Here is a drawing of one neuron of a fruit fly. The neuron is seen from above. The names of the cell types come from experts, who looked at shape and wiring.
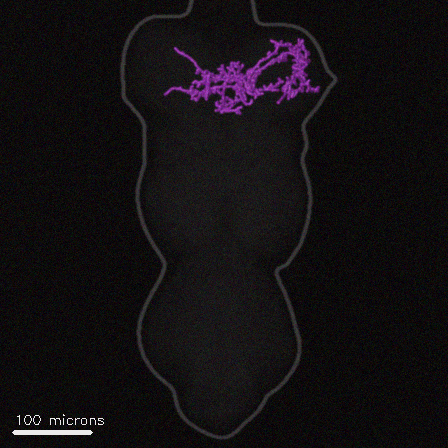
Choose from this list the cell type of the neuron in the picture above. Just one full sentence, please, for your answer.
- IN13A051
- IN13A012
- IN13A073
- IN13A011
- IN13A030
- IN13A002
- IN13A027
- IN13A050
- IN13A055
The neuron is typed under the name IN13A011.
